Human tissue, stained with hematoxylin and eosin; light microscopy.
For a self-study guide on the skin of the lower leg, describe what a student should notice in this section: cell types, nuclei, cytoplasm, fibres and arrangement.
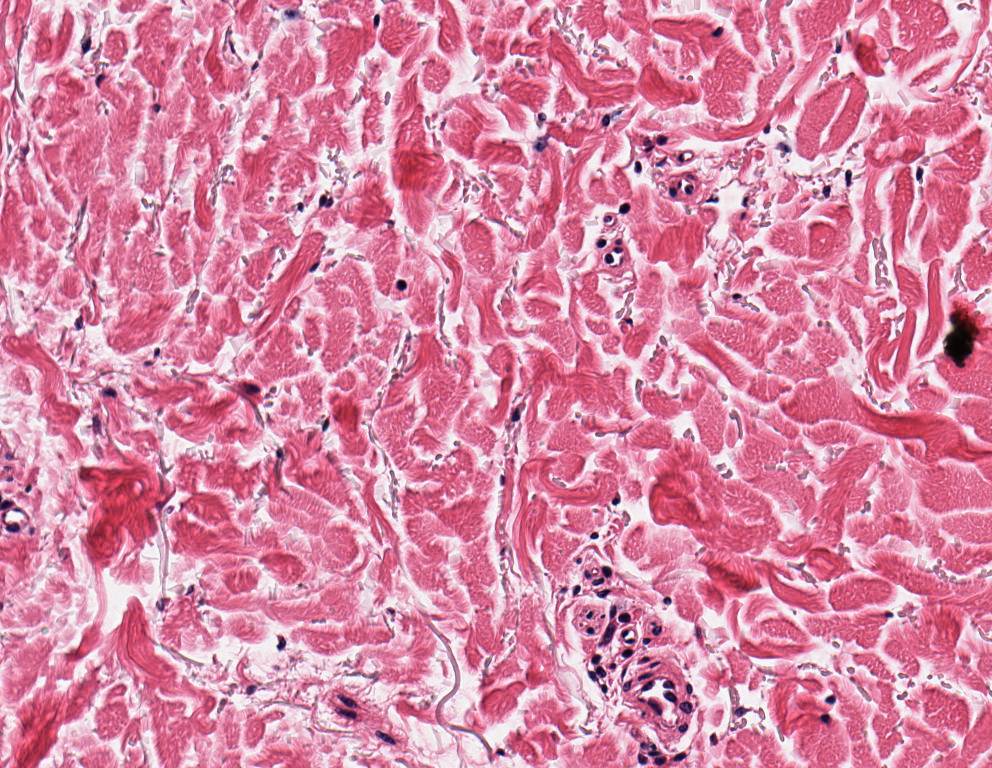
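You've got pink fibres interwoven right across the field, cut transversely, obliquely and lengthwise. Nuclei are thin on the ground, small and dark, scattered among the fibres. Down at lower centre-right there's a small rounded cluster of cells with dark purple nuclei tucked among them. And no fat cells anywhere in the field.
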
